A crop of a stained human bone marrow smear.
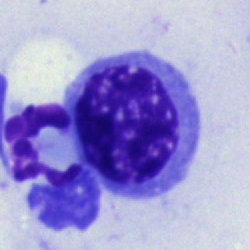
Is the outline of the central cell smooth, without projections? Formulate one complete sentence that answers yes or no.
Yes, a smooth outline without projections belongs to this cell.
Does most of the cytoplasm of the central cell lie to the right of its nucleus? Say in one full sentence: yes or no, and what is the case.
Yes, it is to the right of the nucleus that most cytoplasm lies.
